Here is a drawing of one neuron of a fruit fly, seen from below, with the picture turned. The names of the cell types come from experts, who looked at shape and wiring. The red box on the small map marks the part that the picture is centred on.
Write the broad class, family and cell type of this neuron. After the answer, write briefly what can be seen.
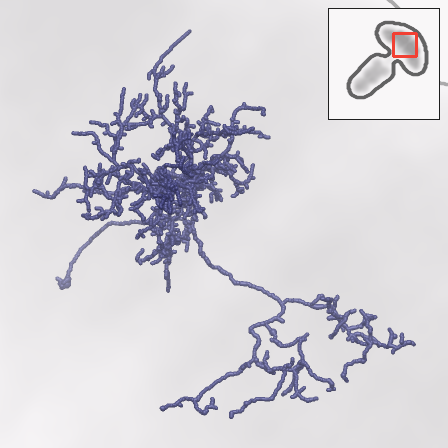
This is a central-brain intrinsic neuron. The family is hemilineage DM5_central. The cell type is SAD085. It is in the brain and does not reach the nerve cord. The picture shows dozens of branch ends.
